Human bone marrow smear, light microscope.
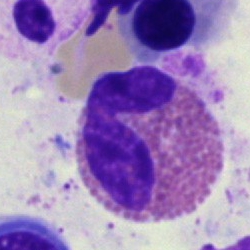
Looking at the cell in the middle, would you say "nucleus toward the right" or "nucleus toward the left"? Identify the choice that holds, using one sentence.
What sits toward the left of the cell is its nucleus.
